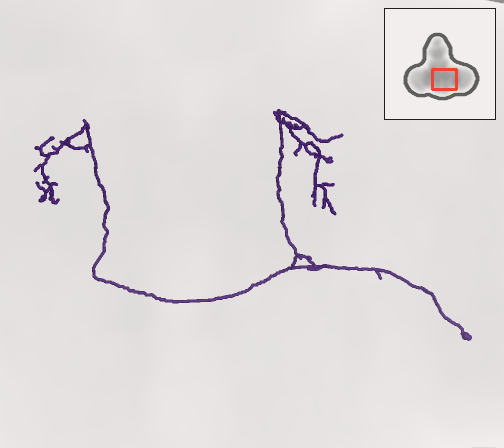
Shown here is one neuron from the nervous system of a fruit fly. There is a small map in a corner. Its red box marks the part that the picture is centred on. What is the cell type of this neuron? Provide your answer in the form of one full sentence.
Regarding its cell type, the neuron is PS087.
